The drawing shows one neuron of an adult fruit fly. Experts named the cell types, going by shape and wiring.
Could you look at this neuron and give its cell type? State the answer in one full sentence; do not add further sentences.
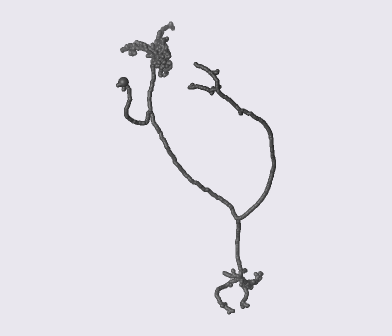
As for cell type, this neuron is CB4124.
